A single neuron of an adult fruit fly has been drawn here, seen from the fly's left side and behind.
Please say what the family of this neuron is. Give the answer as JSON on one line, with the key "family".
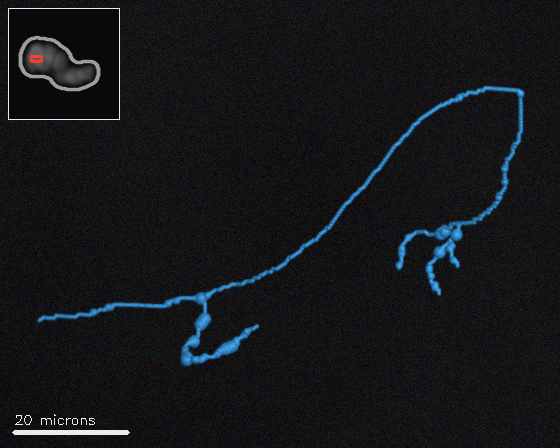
{"family": "class olfactory"}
